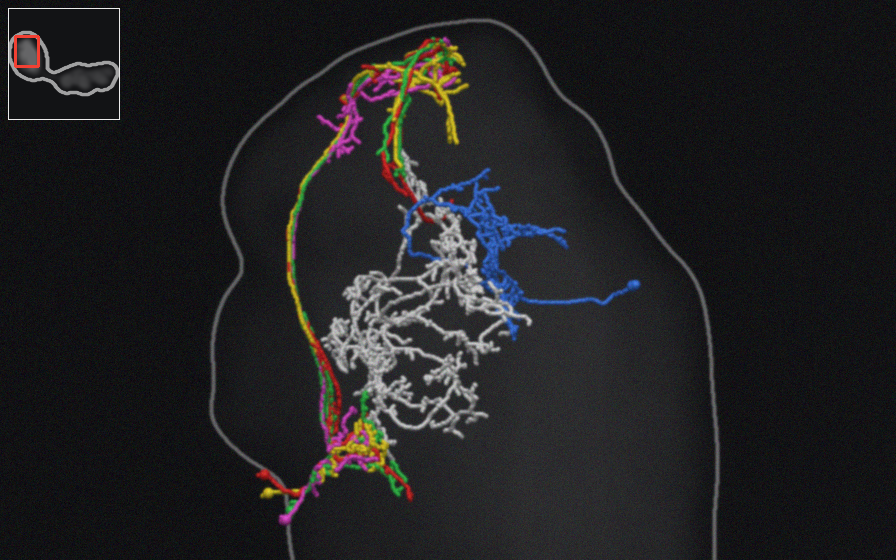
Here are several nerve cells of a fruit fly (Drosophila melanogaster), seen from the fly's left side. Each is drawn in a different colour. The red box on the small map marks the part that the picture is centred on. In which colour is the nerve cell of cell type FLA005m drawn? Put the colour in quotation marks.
"yellow"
